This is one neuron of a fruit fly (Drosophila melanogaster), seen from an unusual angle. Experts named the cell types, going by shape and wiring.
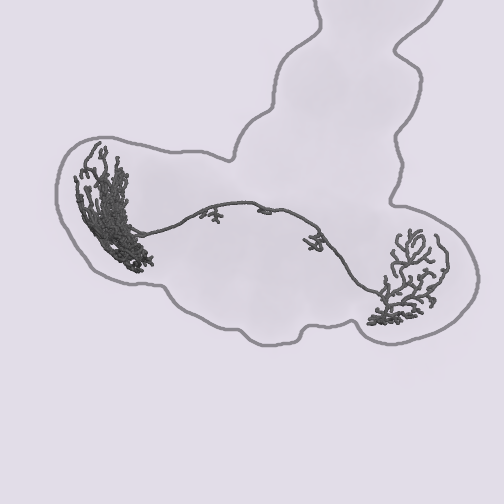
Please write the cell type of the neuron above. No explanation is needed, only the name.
MeVPMe2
